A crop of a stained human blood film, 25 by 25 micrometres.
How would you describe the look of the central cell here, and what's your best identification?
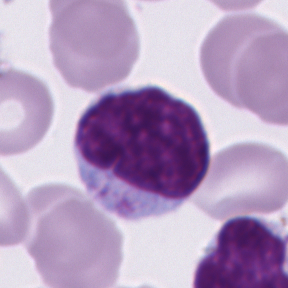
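The cell is round with a smooth edge. The nucleus sits toward the top, leaving a band of cytoplasm along the bottom. Its lower-left margin has a small notch; the chromatin is dark purple and coarsely clumped. Answer: large granular lymphocyte.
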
